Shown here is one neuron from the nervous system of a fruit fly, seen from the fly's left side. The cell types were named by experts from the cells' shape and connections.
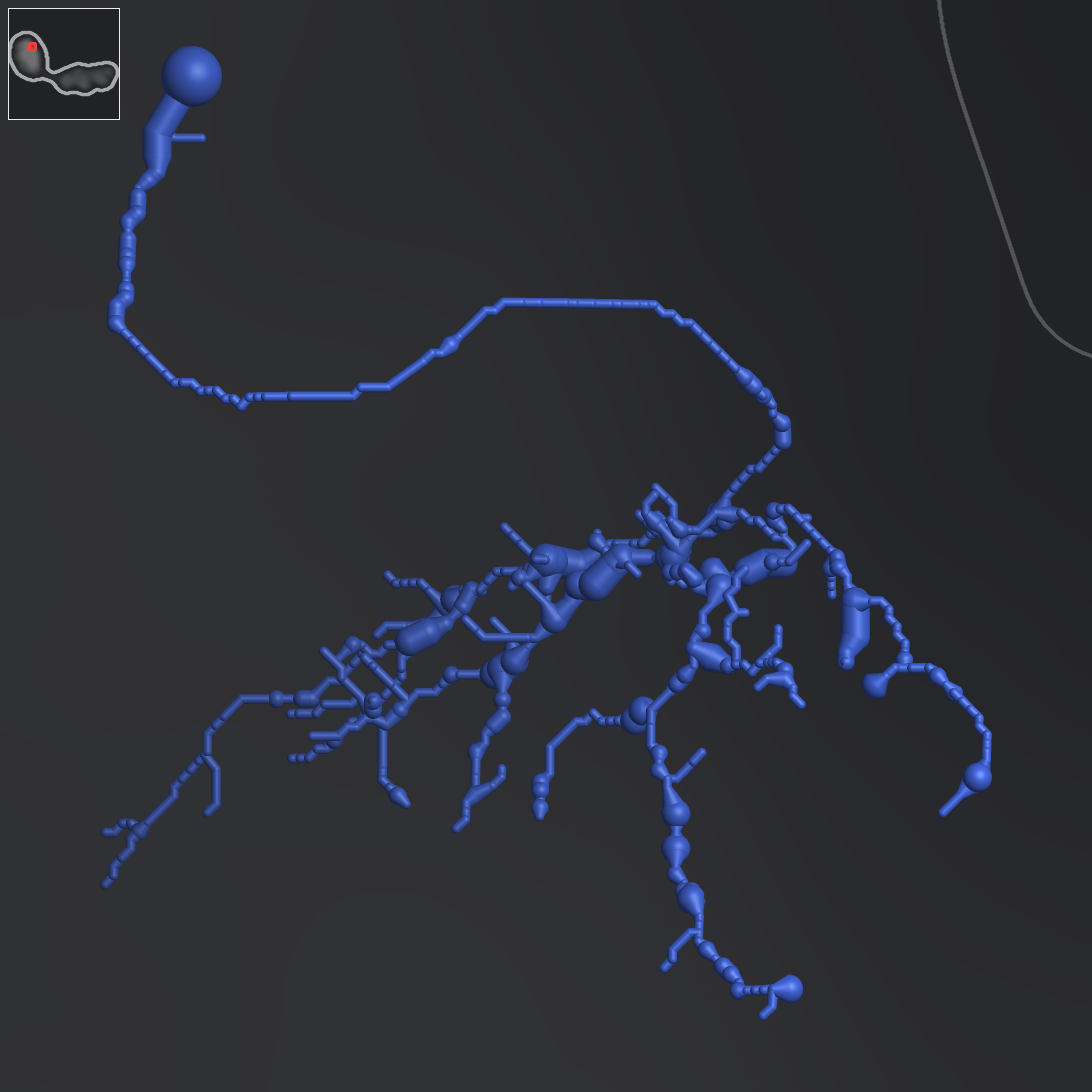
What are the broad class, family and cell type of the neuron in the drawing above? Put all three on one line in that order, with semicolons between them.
optic-lobe intrinsic neuron; Dm; Dm-DRA1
